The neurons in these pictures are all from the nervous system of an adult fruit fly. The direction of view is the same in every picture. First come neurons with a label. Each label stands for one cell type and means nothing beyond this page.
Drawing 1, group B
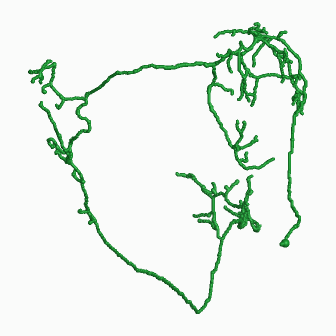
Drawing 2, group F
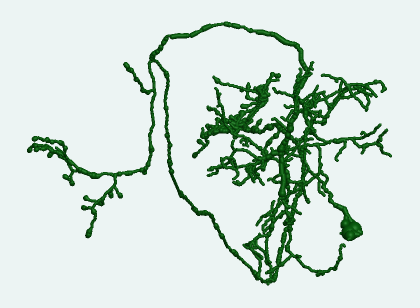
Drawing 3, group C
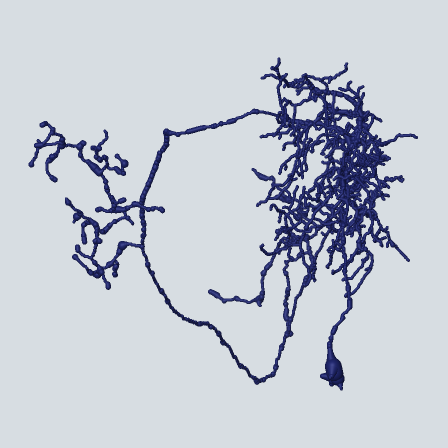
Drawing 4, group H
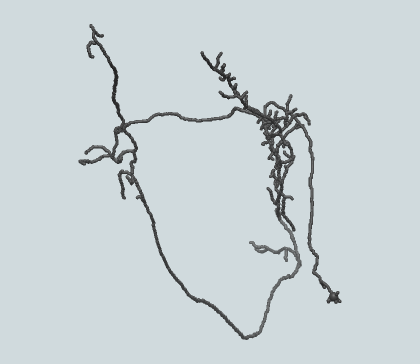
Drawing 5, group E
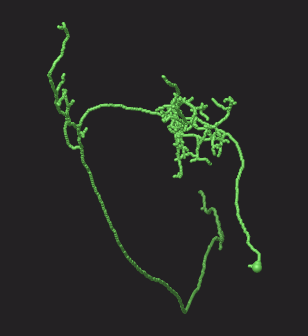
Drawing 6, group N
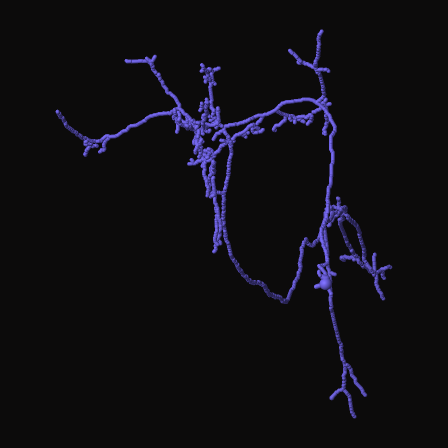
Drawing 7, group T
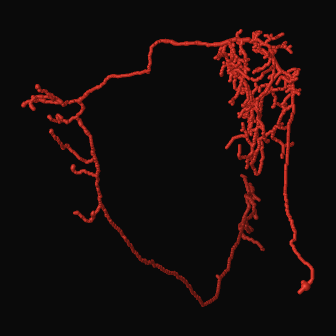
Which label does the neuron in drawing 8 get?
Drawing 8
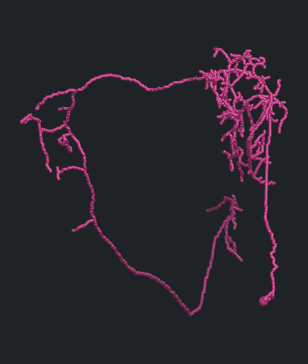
group T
